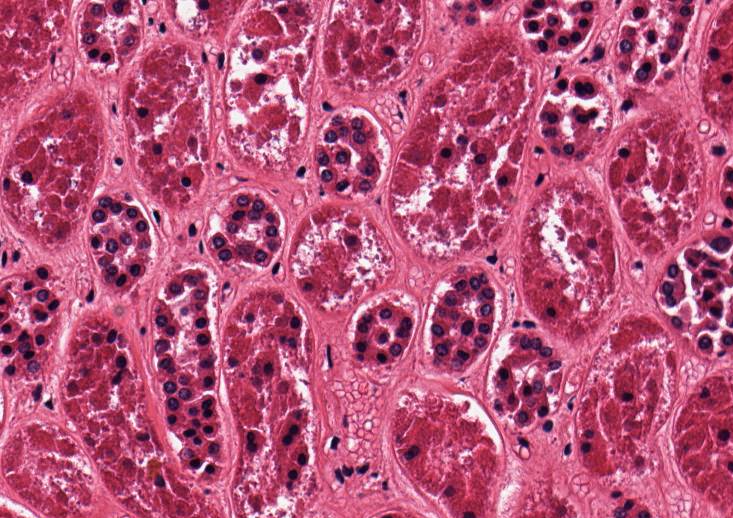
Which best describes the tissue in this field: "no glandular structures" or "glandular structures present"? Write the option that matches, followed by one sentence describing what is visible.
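Glandular structures present. The whole field is filled with closely packed tubules cut in round and oval cross-section, separated only by narrow strips of stroma.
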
